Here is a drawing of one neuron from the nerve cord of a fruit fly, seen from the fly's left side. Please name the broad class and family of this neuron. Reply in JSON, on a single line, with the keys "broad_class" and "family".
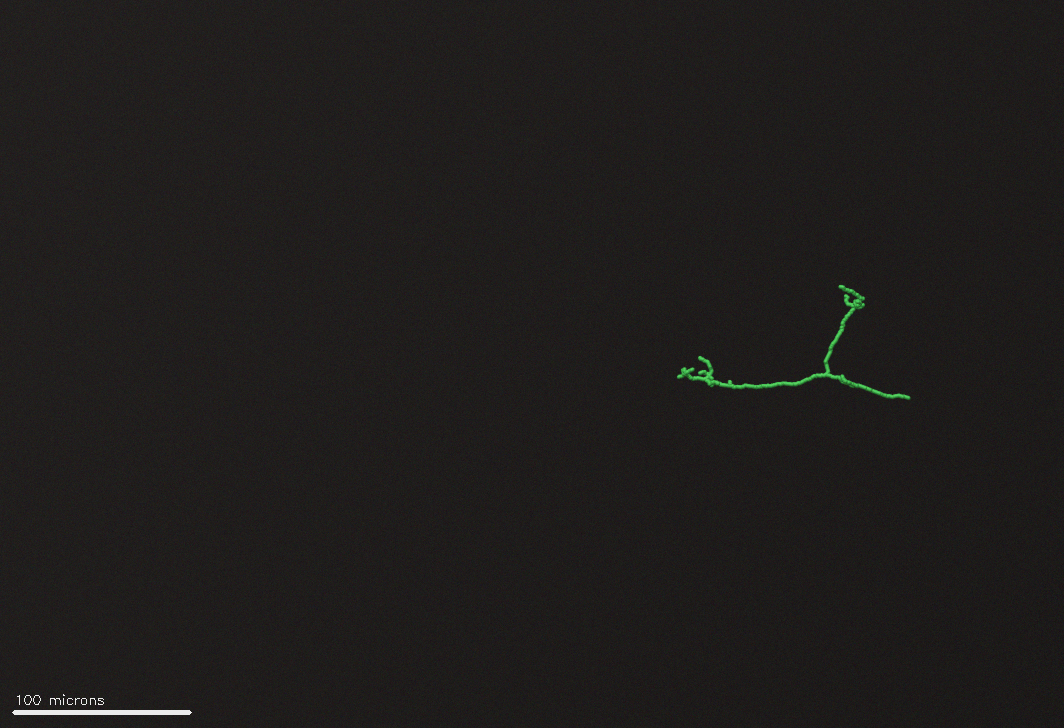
{"broad_class": "sensory neuron entering the nerve cord", "family": "class mechanosensory proprioceptive"}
